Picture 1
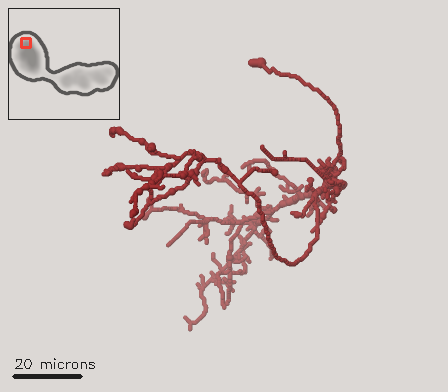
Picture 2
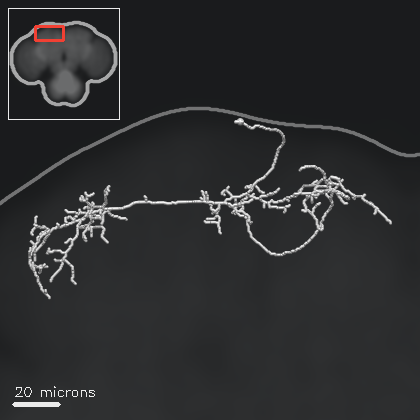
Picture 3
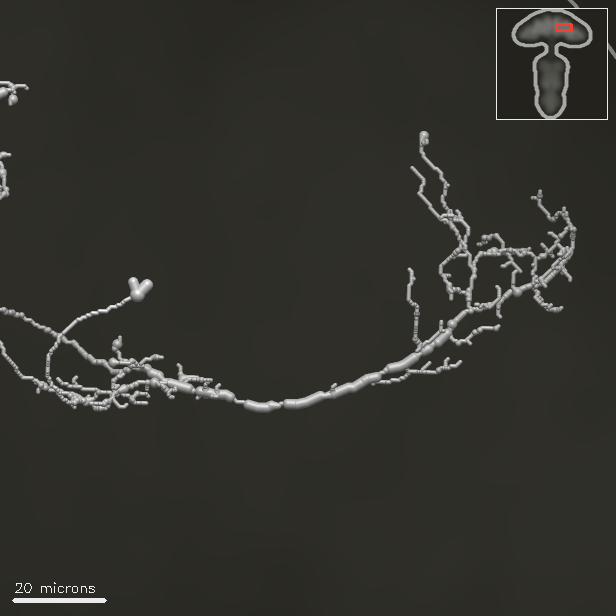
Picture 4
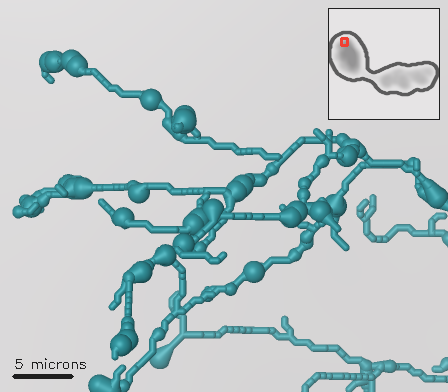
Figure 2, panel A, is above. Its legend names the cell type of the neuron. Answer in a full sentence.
The cell type is CB3261.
